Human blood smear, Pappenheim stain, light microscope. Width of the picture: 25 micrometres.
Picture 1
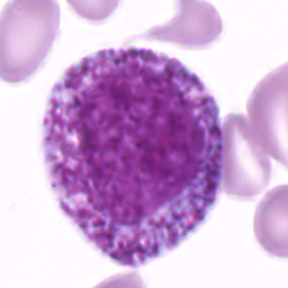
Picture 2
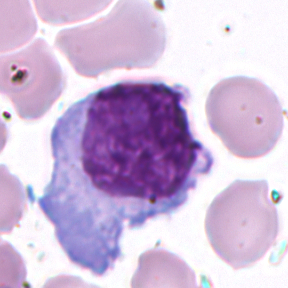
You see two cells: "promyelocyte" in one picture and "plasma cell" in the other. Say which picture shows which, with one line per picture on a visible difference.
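Picture 1: promyelocyte. The cytoplasm is packed with coarse dark purple granules.
Picture 2: plasma cell. The cytoplasm shows no distinct granules.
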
